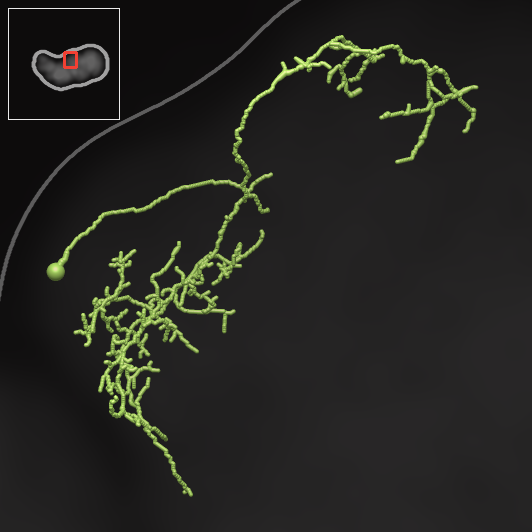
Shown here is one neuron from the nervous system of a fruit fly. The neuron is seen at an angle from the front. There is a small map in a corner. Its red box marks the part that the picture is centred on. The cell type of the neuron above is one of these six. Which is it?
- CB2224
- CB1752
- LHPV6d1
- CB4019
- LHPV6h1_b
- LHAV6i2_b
LHPV6h1_b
